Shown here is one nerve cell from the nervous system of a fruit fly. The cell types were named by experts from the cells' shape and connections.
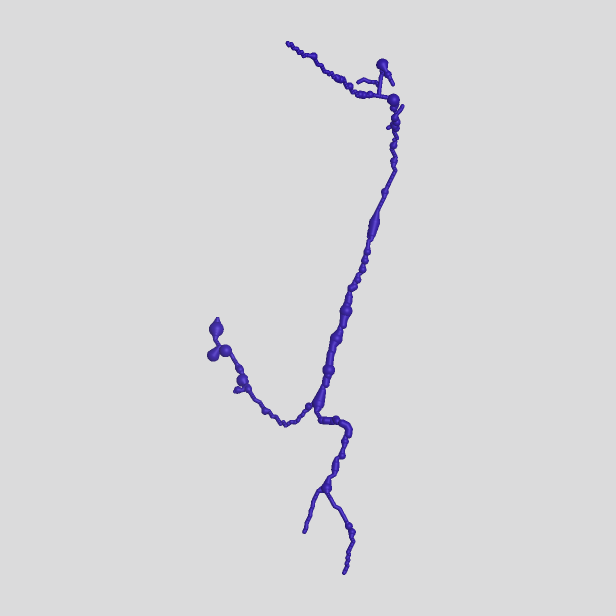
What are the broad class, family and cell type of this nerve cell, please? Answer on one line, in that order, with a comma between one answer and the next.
sensory neuron entering the nerve cord, class mechanosensory tactile, SNta35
